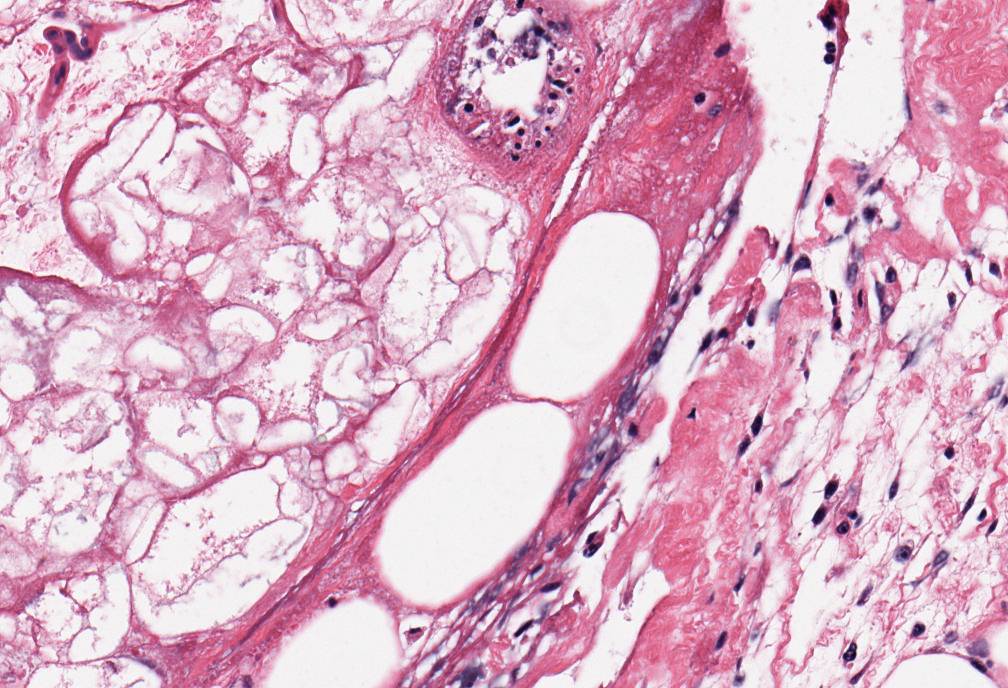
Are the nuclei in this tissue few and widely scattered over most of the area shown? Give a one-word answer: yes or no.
Yes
